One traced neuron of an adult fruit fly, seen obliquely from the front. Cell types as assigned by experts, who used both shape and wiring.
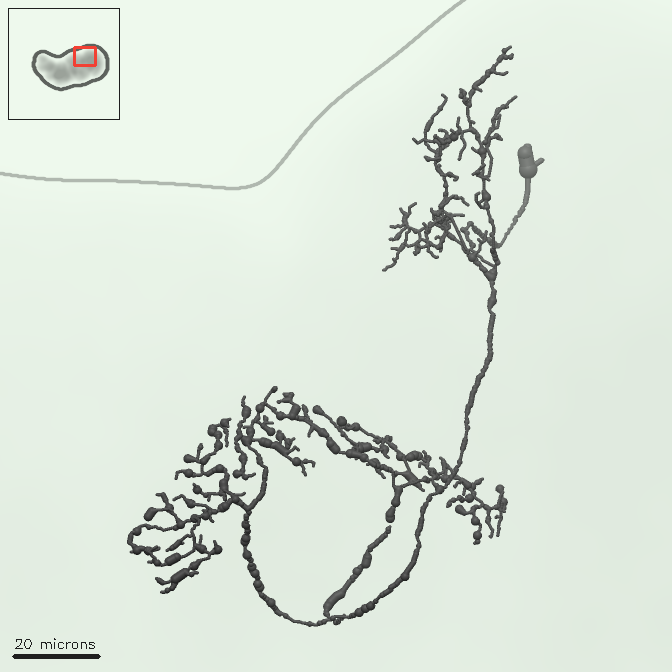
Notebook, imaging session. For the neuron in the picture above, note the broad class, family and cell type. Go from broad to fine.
central-brain intrinsic neuron; hemilineage DL1_dorsal; FB7L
